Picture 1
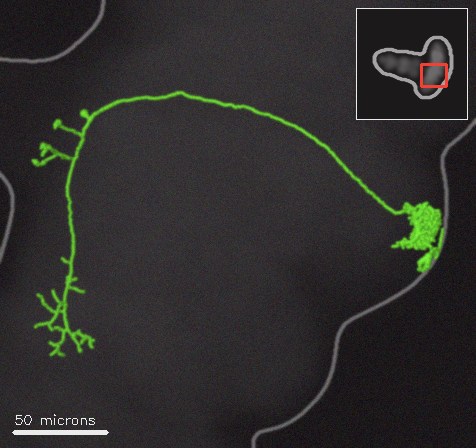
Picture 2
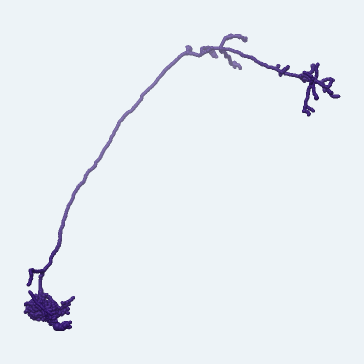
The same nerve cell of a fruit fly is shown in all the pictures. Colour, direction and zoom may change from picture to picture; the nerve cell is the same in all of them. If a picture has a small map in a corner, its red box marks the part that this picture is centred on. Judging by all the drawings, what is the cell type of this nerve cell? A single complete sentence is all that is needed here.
This nerve cell is categorized as cell type VA3_adPN.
